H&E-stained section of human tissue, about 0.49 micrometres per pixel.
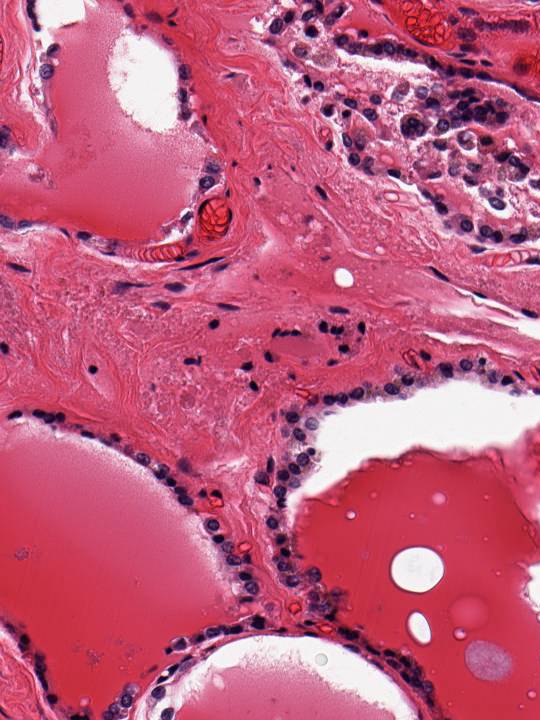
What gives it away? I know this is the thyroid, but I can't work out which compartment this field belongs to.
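Answer: thyroid follicle. Large rounded follicles filled with homogeneous pink material occupy the left, lower and right field, separated by a central band of stroma. Each is lined by a single layer of flattened to low cuboidal cells with small dark round nuclei.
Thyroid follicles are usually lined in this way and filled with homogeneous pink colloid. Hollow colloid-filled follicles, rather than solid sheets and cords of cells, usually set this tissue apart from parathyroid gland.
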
